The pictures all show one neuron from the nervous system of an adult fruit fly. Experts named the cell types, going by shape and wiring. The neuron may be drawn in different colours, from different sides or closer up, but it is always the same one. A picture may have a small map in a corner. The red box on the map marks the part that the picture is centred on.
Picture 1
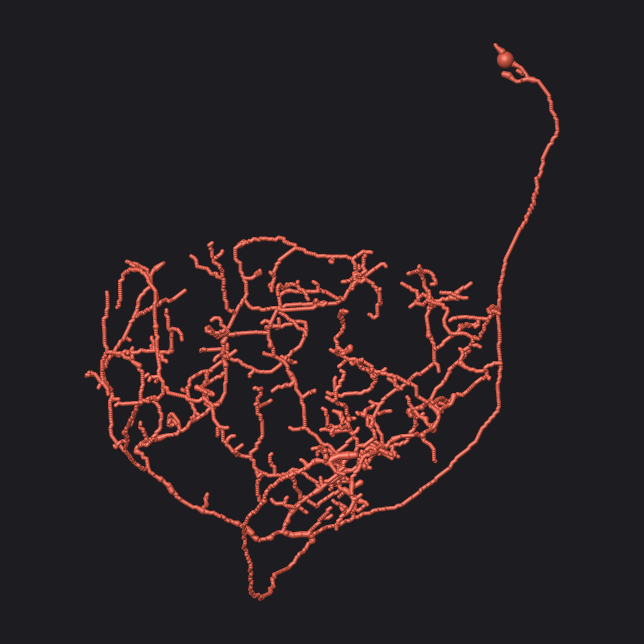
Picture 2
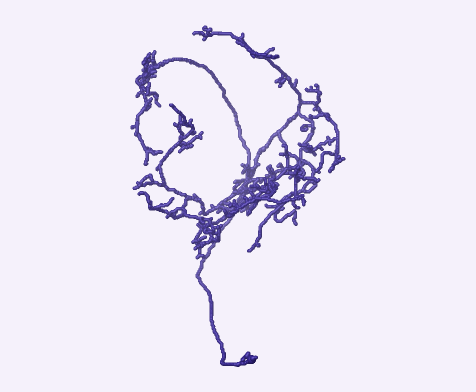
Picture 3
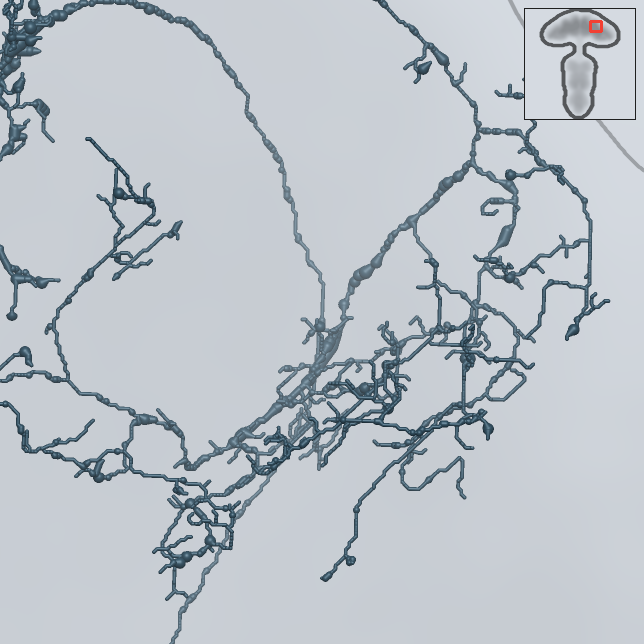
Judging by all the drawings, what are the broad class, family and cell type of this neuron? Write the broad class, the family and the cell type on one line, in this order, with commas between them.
central-brain intrinsic neuron, hemilineage VLPp1, AVLP552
